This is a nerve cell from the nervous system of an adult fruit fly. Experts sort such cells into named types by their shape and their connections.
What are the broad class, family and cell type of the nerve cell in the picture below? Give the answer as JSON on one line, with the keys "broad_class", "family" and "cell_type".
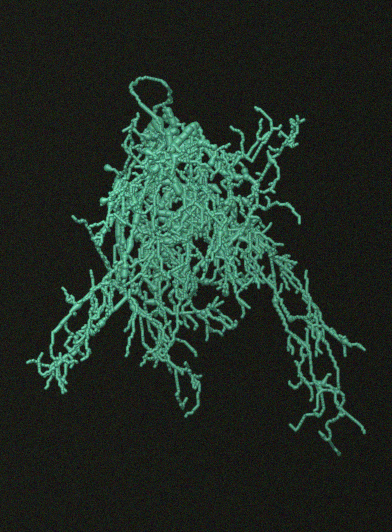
{"broad_class": "nerve-cord intrinsic neuron", "family": "hemilineage 19A", "cell_type": "IN19A026"}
